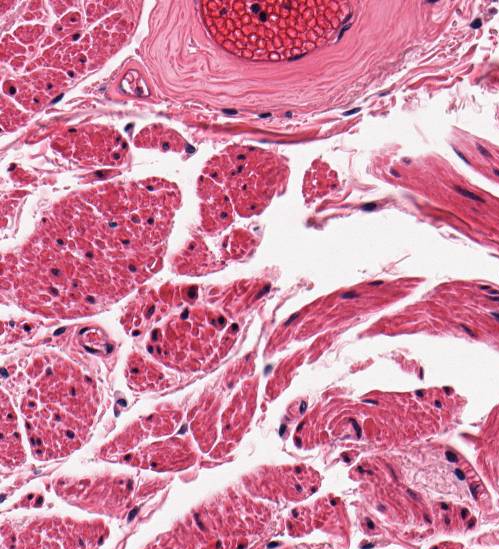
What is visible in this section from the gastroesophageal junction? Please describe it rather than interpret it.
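Look first at the left half, where most bundles are cut in cross-section and show polygonal cell profiles. Only some profiles contain a single dark nucleus, lying inside the cell rather than at its edge. Move right: several bundles there are cut lengthwise, with elongated, cigar-shaped nuclei.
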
